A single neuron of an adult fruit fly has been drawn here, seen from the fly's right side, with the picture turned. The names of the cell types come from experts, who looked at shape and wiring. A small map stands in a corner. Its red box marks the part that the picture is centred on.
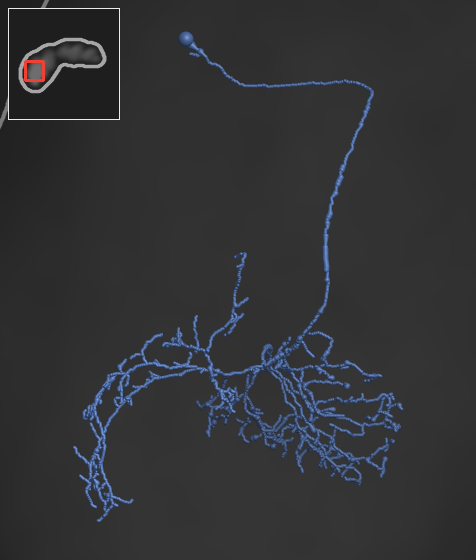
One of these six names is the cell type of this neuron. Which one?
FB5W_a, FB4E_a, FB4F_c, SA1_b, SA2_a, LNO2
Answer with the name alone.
FB4F_c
